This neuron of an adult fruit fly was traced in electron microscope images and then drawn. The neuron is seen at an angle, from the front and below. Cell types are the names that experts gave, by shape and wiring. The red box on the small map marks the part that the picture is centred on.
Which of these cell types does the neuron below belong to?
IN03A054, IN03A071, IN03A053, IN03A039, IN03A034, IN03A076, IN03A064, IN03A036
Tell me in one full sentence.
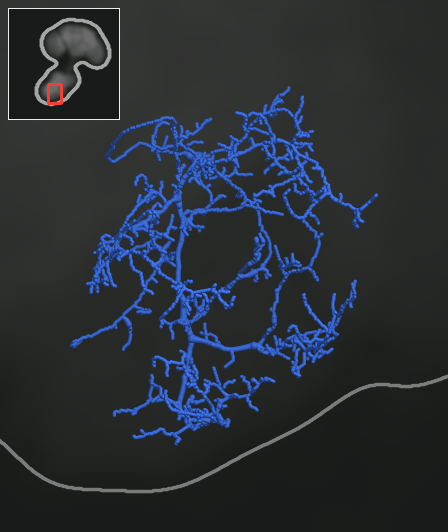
This neuron is assigned to the cell type IN03A039.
